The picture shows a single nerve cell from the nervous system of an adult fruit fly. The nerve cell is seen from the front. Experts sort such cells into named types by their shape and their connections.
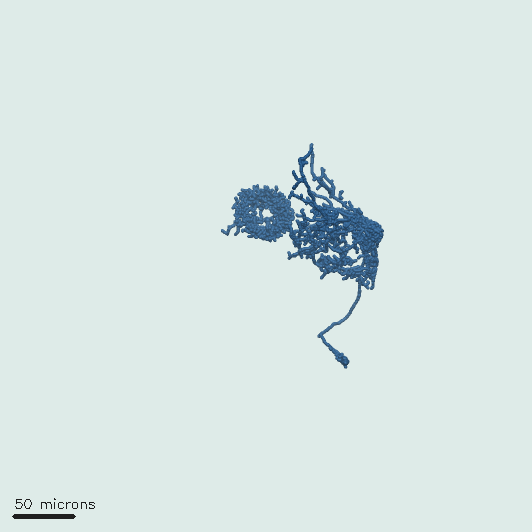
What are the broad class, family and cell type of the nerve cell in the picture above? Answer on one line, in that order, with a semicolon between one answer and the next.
central-brain intrinsic neuron; hemilineage LALv1_dorsal; ExR6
